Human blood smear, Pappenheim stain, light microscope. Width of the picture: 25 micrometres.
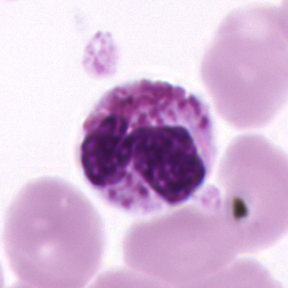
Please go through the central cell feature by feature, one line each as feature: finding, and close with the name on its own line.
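Nucleus: two lobes lying side by side
Lobe position: lower half of the cell
Chromatin: dark purple, dense
Granules: most crowded in the cytoplasm above the nucleus
Size: about 12 micrometres across
Name: eosinophil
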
